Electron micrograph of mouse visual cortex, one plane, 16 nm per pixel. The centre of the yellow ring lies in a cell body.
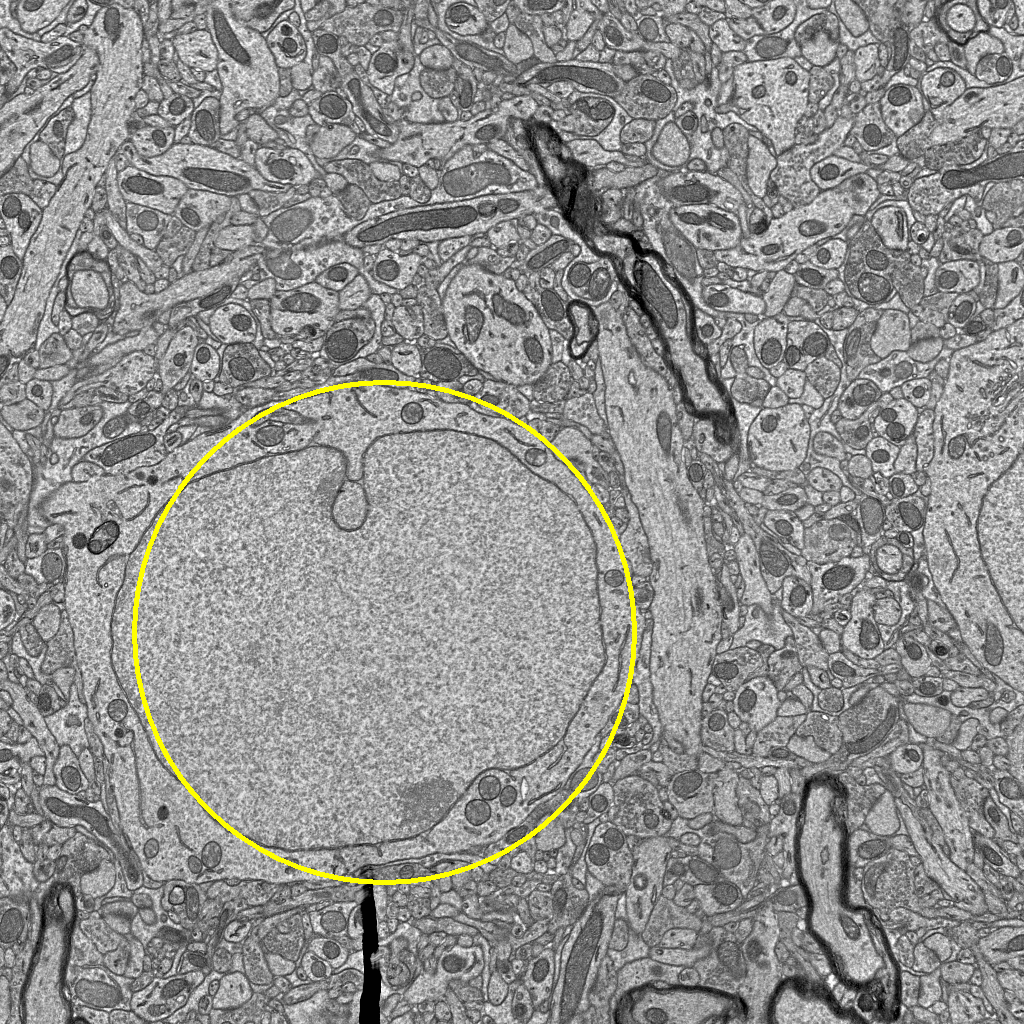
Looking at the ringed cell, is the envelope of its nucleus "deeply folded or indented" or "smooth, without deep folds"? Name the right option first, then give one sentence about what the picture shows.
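Deeply folded or indented. The nuclear envelope has a single deep, narrow infolding at the top that ends in a rounded bulb.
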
